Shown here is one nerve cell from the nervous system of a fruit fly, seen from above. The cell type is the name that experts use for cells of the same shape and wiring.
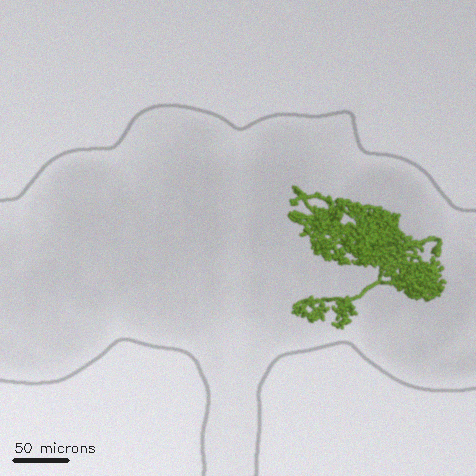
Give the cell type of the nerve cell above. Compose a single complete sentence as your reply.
This nerve cell is given the cell type LHCENT1.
